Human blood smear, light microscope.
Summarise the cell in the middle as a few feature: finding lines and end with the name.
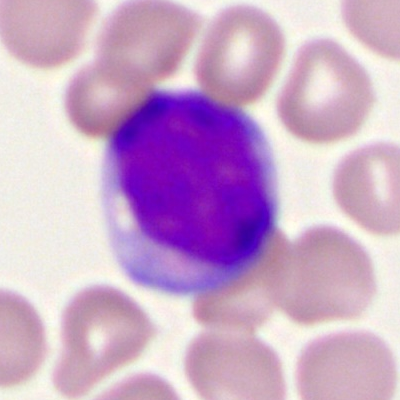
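Nucleus: a single mass, no lobes, outline somewhat angular
Chromatin: deep purple, fairly dense all through, as I see it
Cytoplasm: pale blue
Rim: widest toward the lower left
Name: myeloblast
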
